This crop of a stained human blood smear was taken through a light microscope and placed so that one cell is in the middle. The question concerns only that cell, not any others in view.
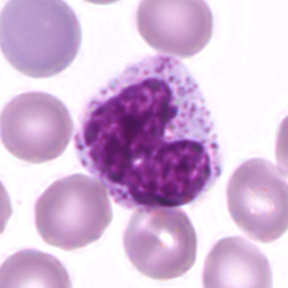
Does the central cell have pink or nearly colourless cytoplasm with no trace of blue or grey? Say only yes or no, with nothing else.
Yes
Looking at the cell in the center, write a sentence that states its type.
By classification, the middle cell of this crop is a band neutrophil.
